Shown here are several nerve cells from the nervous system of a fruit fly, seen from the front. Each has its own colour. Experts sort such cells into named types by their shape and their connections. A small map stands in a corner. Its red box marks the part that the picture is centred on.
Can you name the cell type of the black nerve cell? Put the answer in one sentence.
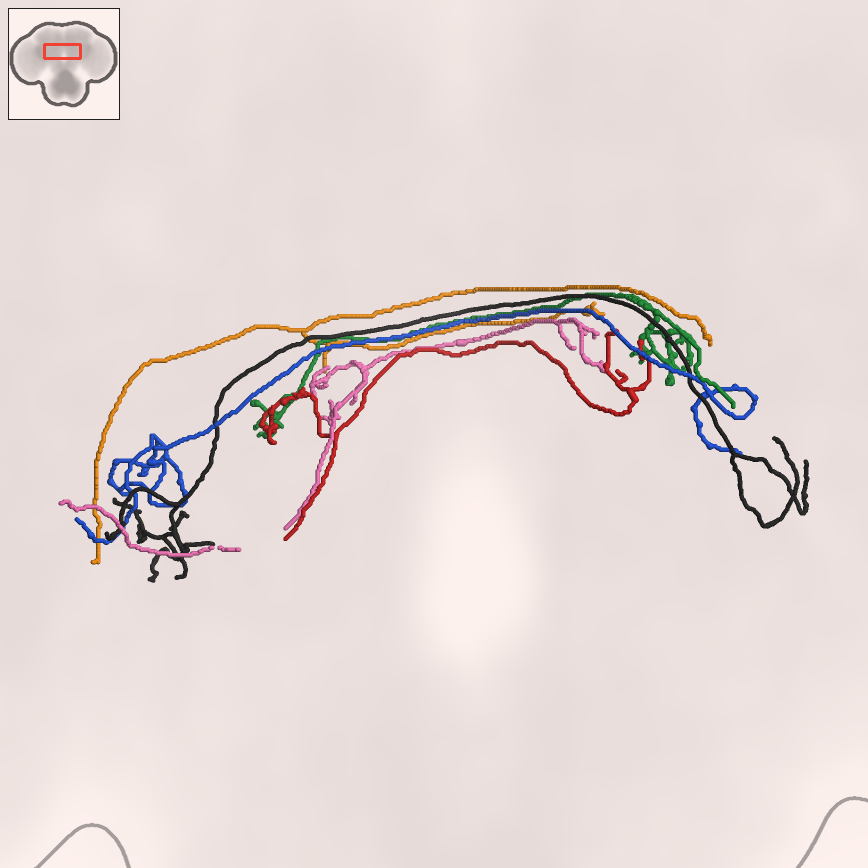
The cell type is ORN_VA1v.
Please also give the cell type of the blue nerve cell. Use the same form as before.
The cell type is ORN_VA1d.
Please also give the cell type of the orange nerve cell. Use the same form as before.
The cell type is ORN_DM3.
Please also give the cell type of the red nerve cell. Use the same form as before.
The cell type is ORN_DA2.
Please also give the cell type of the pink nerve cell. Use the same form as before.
The cell type is ORN_DM6.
